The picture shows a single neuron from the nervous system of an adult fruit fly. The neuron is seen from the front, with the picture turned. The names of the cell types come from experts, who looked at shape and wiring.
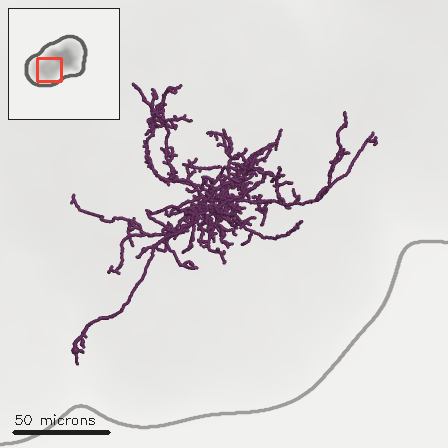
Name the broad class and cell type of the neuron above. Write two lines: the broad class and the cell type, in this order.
central-brain intrinsic neuron
PLP004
